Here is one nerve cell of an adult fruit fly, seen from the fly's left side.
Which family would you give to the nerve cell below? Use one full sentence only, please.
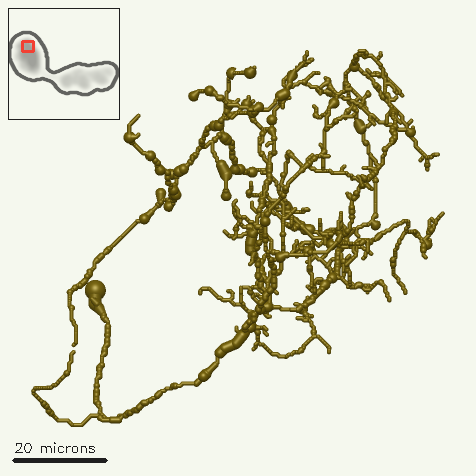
The family of this particular nerve cell is hemilineage SLPav1_medial.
